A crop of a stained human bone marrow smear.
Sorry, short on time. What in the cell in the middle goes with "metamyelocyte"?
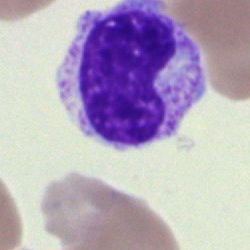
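Nucleus first: it is kidney-shaped, with its indentation on the right side.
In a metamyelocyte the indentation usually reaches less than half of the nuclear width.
Chromatin next: dark purple and coarsely clumped, and clumping goes with this cell.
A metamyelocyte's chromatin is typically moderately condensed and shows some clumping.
Last, the cytoplasm: pale blue-grey, holding many fine pinkish-purple granules.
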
